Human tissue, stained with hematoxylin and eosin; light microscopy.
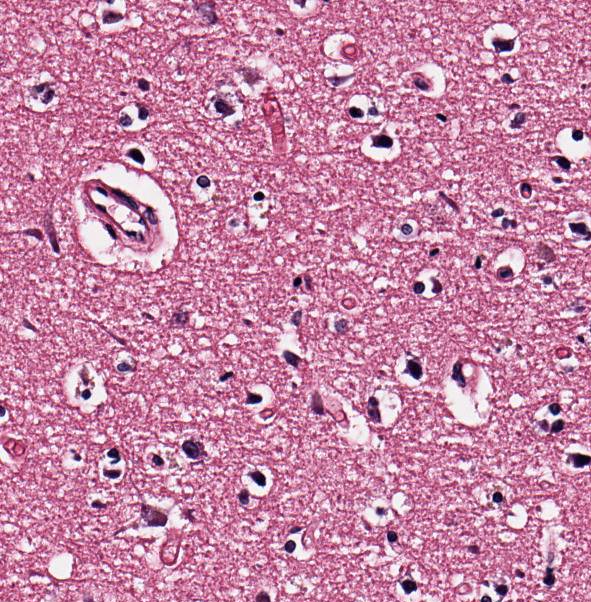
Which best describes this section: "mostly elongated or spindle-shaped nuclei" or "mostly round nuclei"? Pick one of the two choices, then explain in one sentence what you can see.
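Mostly round nuclei. Most cells seen are small with round, dark-staining nuclei and little visible cytoplasm.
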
